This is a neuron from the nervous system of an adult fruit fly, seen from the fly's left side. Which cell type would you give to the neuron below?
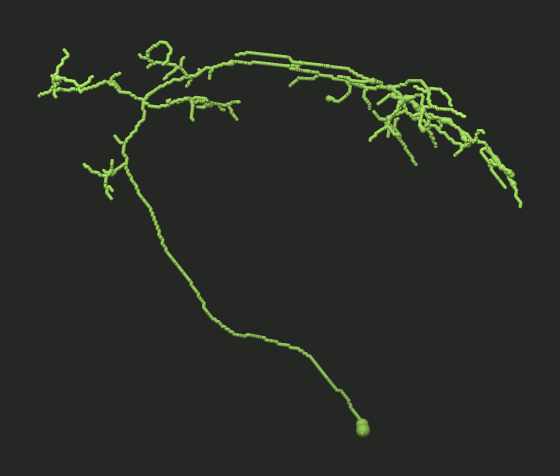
IN08A047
